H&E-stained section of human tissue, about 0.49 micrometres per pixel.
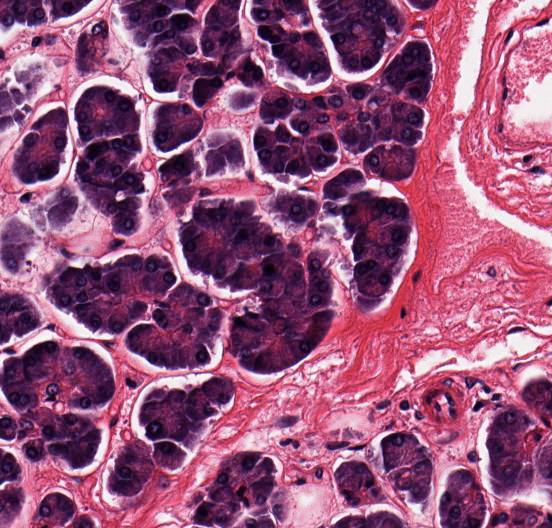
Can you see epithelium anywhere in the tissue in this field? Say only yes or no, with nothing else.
Yes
